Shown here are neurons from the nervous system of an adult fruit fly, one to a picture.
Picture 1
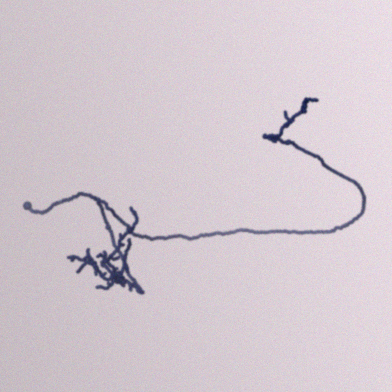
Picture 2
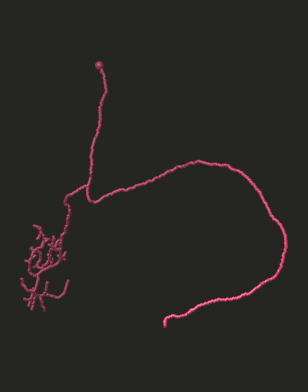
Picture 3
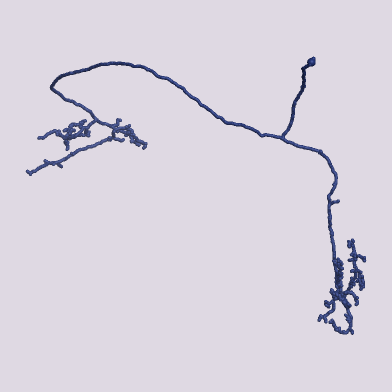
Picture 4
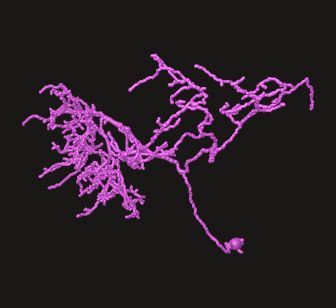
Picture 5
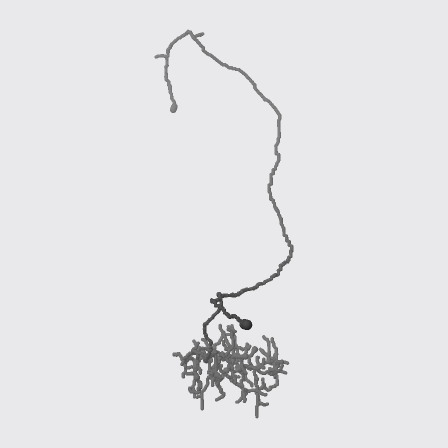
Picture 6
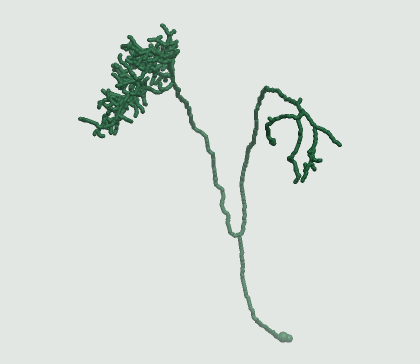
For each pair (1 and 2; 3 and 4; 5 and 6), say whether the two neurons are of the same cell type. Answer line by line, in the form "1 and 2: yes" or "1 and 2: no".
1 and 2: yes
3 and 4: no
5 and 6: yes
